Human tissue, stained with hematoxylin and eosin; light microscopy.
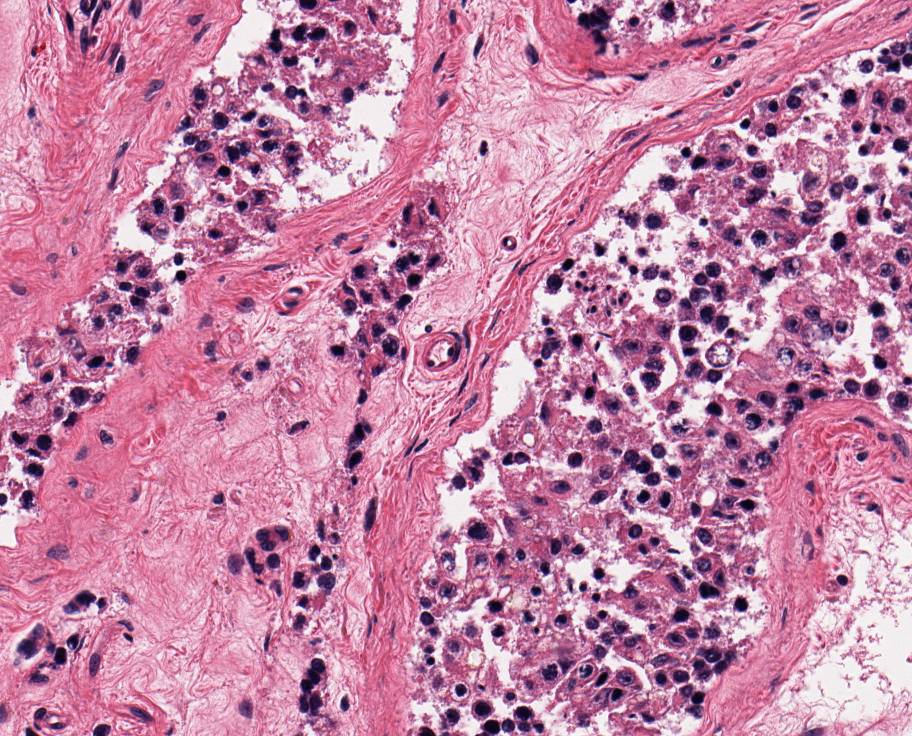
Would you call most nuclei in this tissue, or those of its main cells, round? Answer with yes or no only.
Yes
